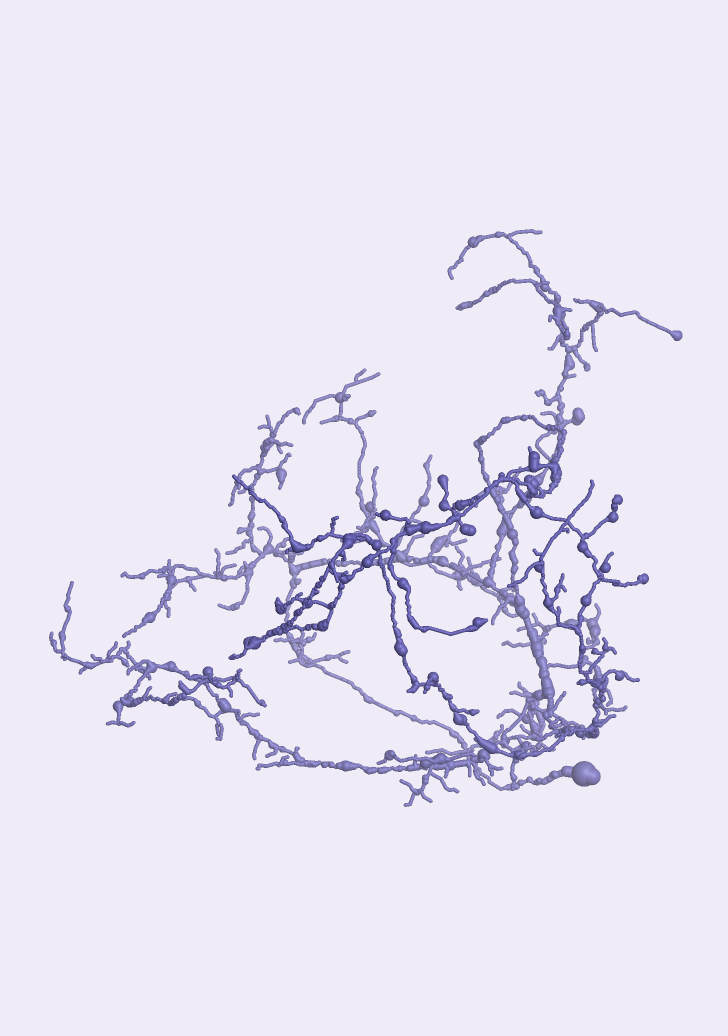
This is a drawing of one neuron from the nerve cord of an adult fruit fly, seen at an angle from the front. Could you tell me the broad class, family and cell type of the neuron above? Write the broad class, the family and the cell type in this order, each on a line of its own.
nerve-cord intrinsic neuron
hemilineage 04B
IN04B025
